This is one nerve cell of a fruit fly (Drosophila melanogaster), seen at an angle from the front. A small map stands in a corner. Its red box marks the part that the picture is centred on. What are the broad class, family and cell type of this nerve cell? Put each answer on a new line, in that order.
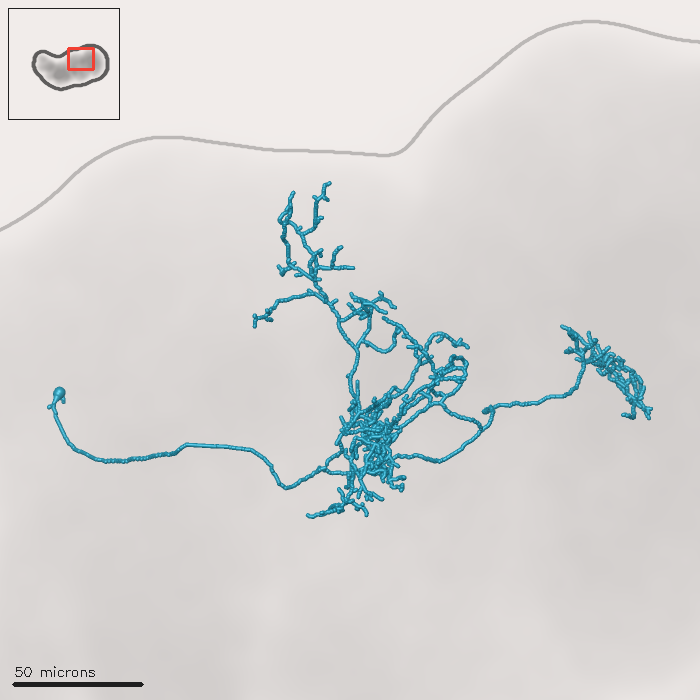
central-brain intrinsic neuron
hemilineage DL2_ventral
CRE105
